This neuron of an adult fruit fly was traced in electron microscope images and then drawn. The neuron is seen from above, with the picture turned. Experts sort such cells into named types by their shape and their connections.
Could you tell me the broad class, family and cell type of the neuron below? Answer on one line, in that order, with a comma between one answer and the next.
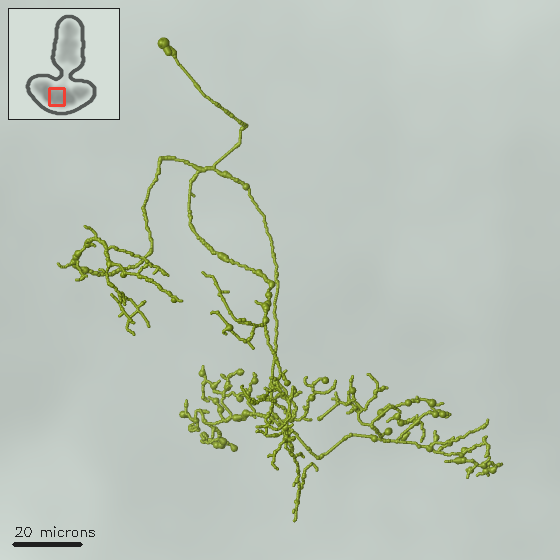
central-brain intrinsic neuron, hemilineage DM6_dorso_medial, FB8C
